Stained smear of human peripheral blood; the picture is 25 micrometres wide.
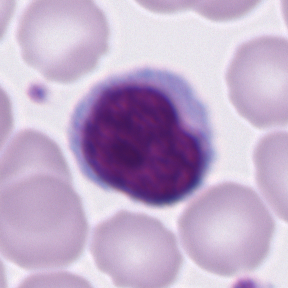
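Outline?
Roughly round.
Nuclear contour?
Shallow notch, right side.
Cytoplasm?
Narrow rim only; no granules visible.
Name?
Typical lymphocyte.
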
